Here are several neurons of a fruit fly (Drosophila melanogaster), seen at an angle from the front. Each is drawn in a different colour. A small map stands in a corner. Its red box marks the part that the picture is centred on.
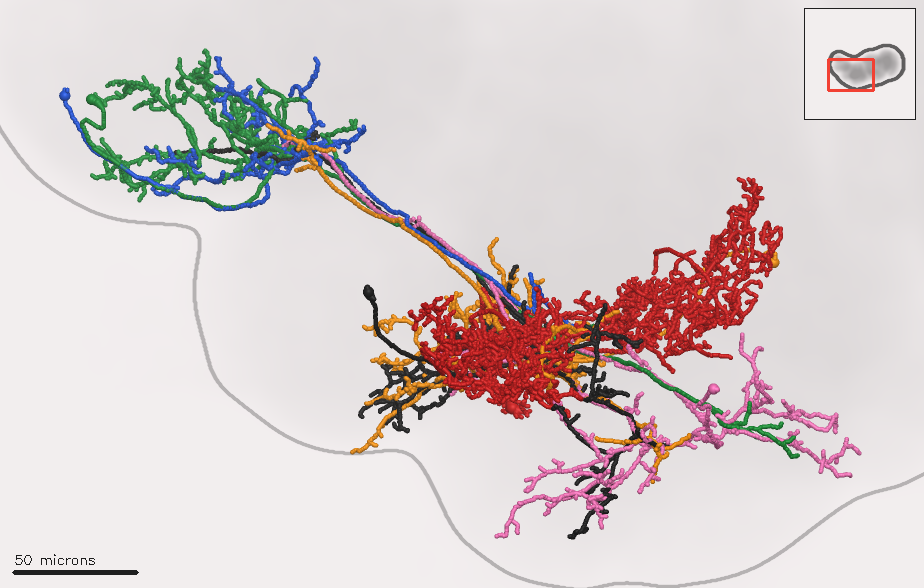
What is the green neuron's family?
hemilineage 09B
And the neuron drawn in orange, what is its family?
hemilineage 09B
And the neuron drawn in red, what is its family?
hemilineage 00A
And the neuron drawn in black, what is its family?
hemilineage 09B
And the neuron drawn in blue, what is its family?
hemilineage 09B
